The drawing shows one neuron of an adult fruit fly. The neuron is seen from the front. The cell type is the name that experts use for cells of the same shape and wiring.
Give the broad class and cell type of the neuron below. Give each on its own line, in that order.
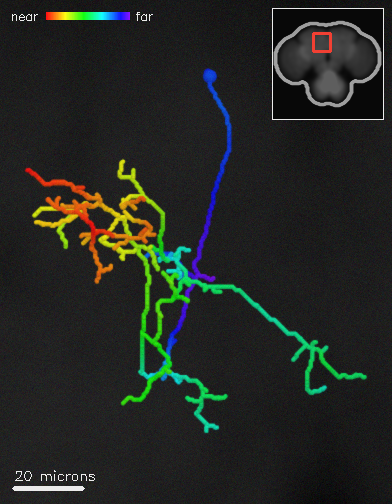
central-brain intrinsic neuron
CB2947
